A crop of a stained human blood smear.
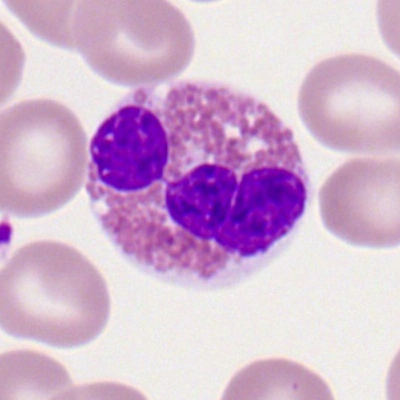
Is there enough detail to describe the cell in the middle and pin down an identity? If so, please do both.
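A round, smooth outline encloses a nucleus divided into three lobes. One lobe sits apart on the left, while the other two lie joined on the right. The chromatin is dark purple and dense. The cell is an eosinophil.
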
